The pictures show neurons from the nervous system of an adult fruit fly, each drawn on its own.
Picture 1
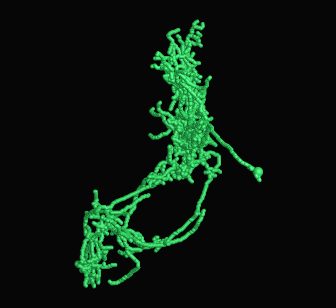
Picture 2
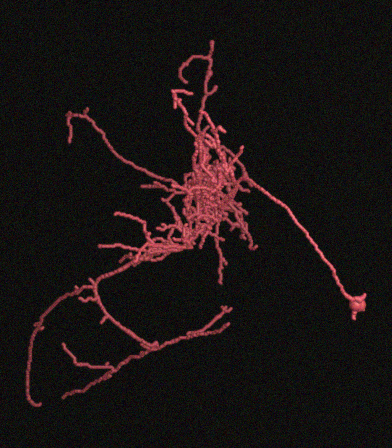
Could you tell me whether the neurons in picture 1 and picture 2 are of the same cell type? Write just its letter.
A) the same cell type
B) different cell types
B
